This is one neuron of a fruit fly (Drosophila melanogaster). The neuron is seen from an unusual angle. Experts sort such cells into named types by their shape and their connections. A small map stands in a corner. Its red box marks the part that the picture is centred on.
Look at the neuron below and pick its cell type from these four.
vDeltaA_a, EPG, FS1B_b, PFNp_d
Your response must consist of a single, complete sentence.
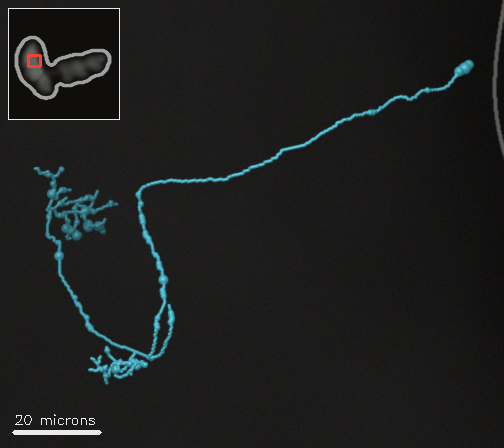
In the scheme of cell types, this neuron is vDeltaA_a.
